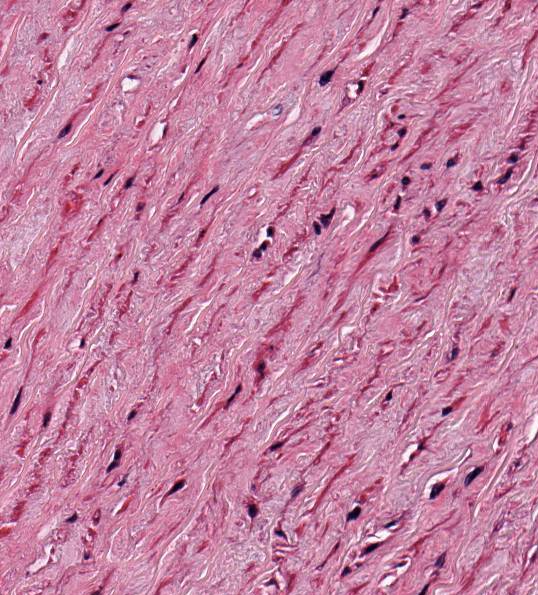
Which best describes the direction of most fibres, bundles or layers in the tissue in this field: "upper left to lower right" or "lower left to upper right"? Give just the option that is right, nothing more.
Lower left to upper right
